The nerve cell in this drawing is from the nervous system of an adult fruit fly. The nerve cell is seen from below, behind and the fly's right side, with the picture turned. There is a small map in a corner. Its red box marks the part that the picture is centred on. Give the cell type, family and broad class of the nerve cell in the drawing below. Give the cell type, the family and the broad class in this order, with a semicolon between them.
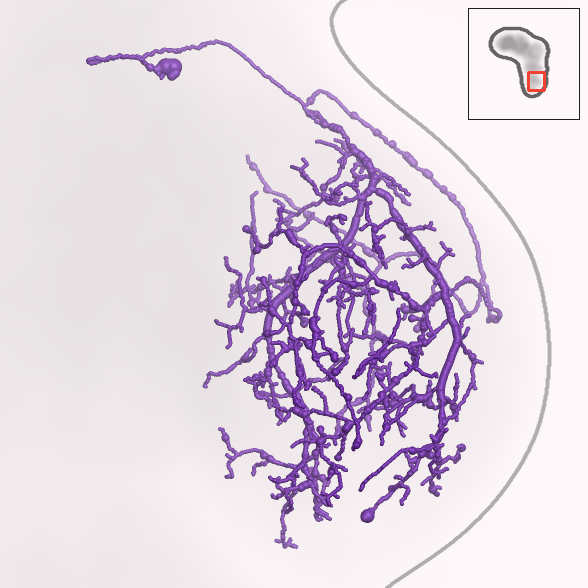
IN01A032; hemilineage 01A; nerve-cord intrinsic neuron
